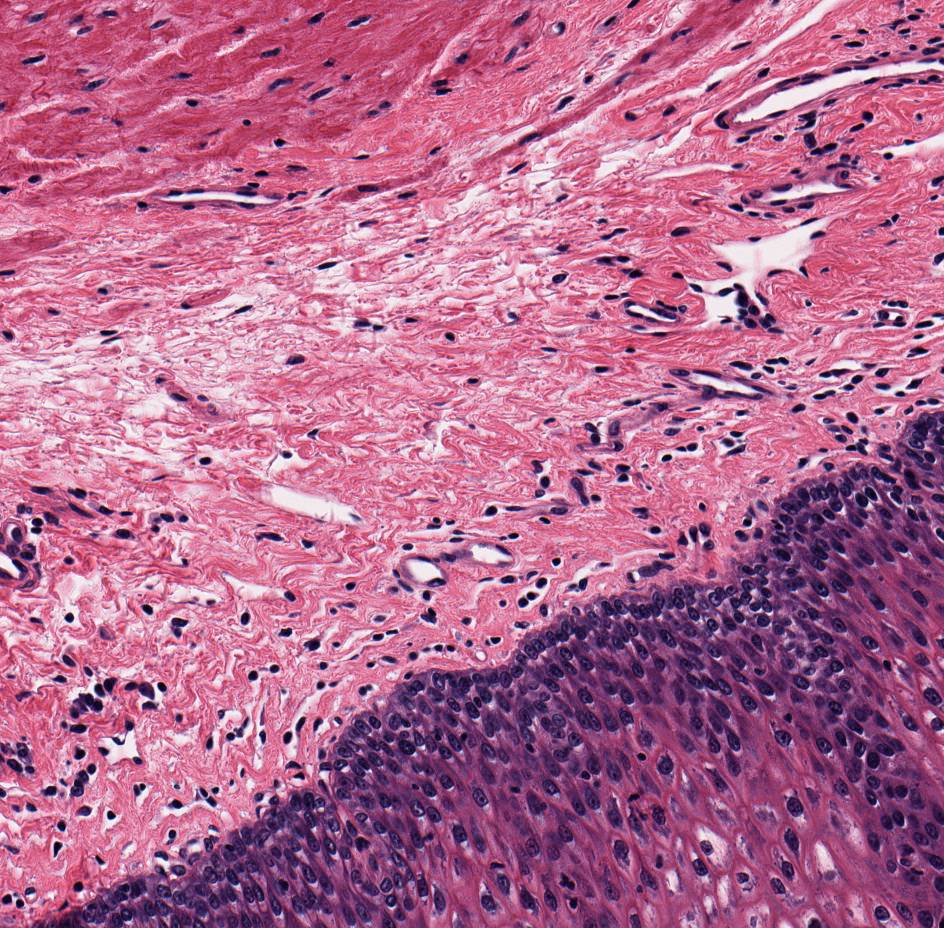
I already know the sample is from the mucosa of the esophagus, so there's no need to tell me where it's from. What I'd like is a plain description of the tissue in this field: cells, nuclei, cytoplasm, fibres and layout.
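Stratified squamous epithelium fills the lower right corner, fibrous stroma the rest. Its cells enlarge and pale towards the lower right; crowded basal cells along the stromal border have dark purple-staining nuclei. Note the junction gently undulating from lower left to mid right edge, no long downgrowths.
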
